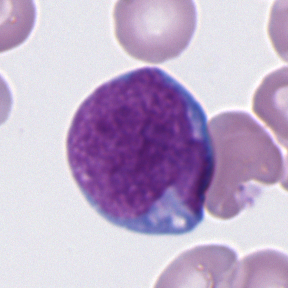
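Myeloblast, the cell in the middle of a stained peripheral blood smear. You'll see its outline is smooth, round to slightly oval, and its cytoplasm stains blue. There's a paler zone of cytoplasm lying against the nucleus at the lower right, and no granules show anywhere in the cytoplasm.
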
